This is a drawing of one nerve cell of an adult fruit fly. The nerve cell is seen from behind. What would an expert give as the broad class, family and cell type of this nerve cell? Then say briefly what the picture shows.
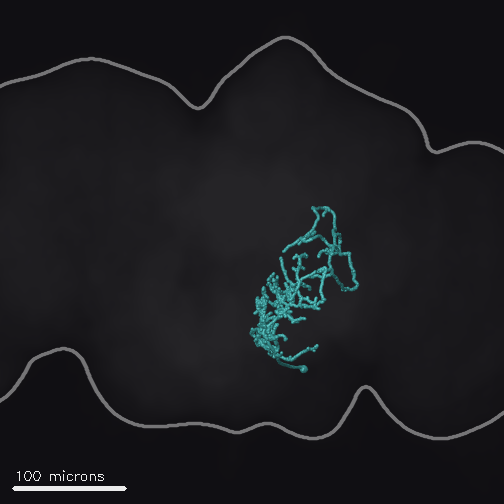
Its broad class is nerve-cord intrinsic neuron. The family is hemilineage 04B. Its cell type is IN04B055. By the scale bar it is about 150 microns tall in this view. In this view it is taller than it is wide.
